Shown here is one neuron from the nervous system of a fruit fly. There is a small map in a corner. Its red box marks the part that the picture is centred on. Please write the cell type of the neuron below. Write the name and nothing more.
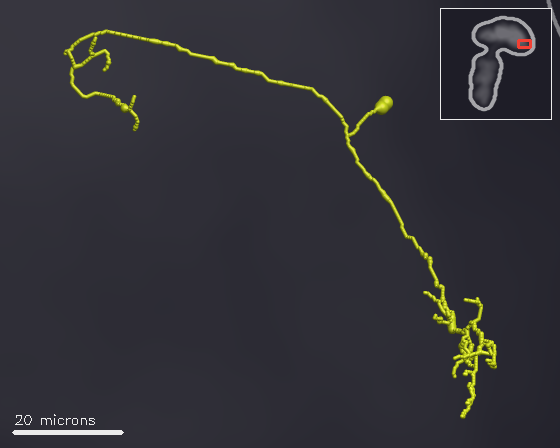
MeLo5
